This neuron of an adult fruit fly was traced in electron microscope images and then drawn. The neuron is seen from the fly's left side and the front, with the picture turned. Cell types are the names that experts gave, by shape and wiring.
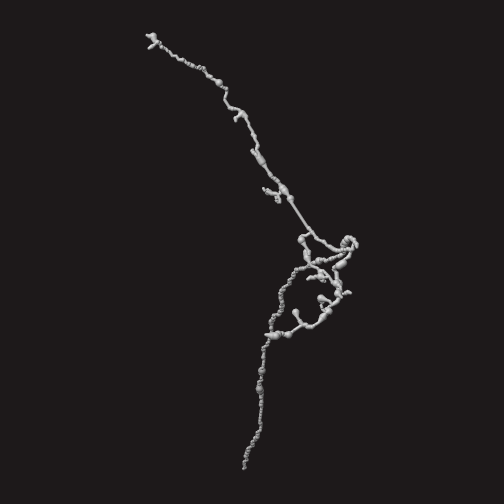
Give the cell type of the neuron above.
SNta03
